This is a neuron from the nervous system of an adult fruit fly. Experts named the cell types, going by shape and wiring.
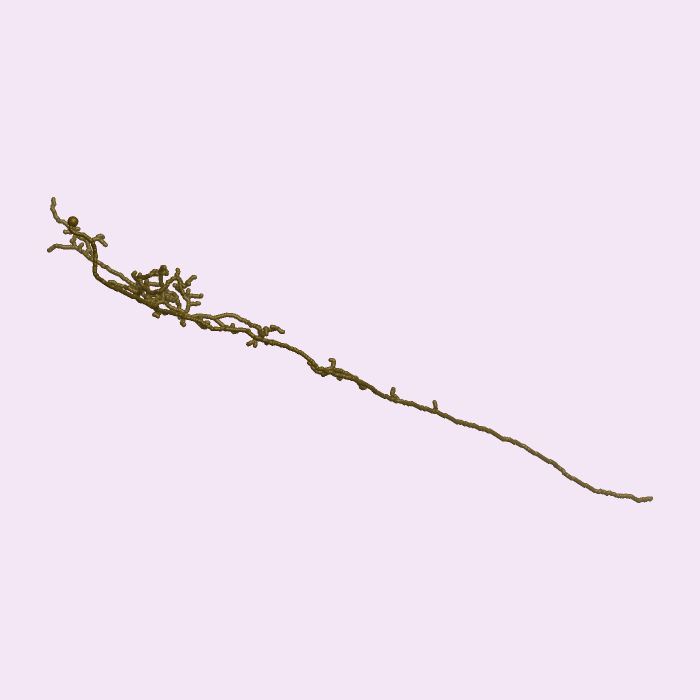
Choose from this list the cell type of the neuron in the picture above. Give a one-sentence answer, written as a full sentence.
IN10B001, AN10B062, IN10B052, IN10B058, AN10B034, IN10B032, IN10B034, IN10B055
Under cell type classification, the neuron is IN10B032.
